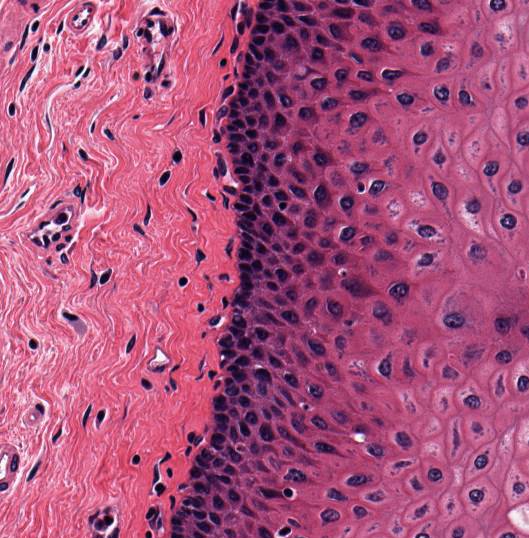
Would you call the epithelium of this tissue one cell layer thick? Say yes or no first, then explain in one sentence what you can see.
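No. The epithelium is stratified squamous, with many layers of cells.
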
